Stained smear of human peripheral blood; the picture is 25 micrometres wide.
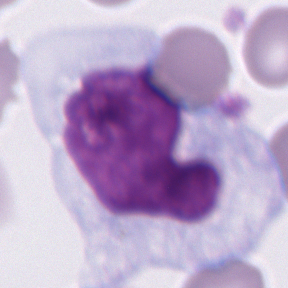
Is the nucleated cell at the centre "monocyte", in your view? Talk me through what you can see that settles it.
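Monocyte holds. Deciding point: the cytoplasm is pale grey-blue, with no distinct granules.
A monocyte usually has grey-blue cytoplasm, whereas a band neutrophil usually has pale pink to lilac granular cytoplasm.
On that count the cell sides with monocyte and against band neutrophil. Also noted: irregular, angular outline rather than a round one; abundant cytoplasm around the nucleus; nucleus about 16 by 11 micrometres. A red cell abuts the upper right edge of the nucleus.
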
